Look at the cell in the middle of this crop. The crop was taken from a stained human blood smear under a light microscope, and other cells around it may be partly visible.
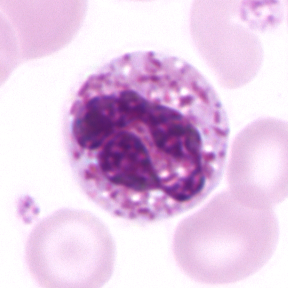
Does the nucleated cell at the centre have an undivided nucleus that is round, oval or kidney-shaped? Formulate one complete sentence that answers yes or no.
No, the nucleus is made up of distinct lobes rather than one piece.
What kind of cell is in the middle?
eosinophil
